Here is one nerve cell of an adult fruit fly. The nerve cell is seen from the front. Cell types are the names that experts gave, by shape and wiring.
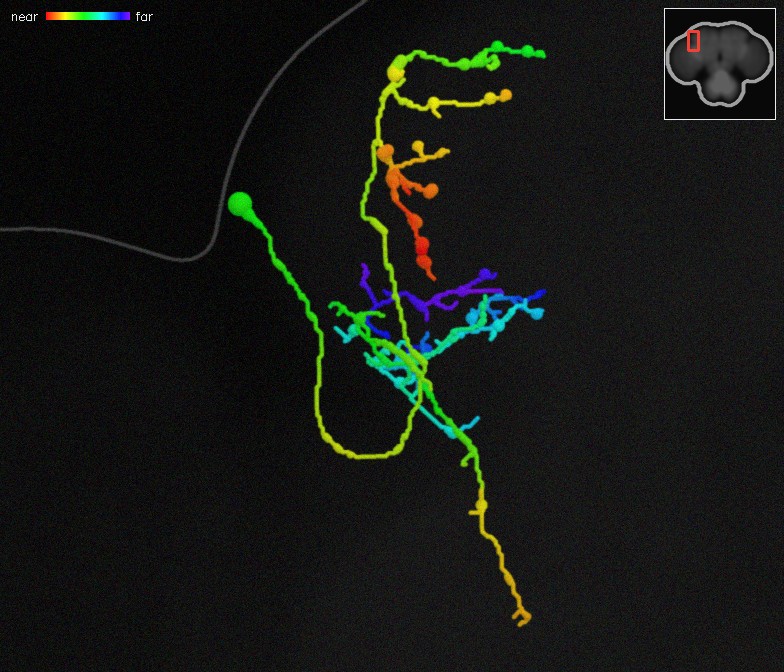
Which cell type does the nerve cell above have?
CB3036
